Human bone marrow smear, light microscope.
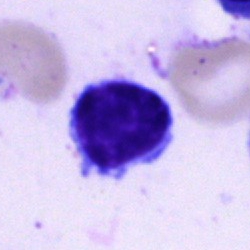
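Lymphocyte, the cell in the middle of this stained human bone marrow smear. It's roughly round in outline, with small blunt projections sticking out along its lower edge. The nucleus takes up almost the whole cell, and you won't find any granules in the cytoplasm.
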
